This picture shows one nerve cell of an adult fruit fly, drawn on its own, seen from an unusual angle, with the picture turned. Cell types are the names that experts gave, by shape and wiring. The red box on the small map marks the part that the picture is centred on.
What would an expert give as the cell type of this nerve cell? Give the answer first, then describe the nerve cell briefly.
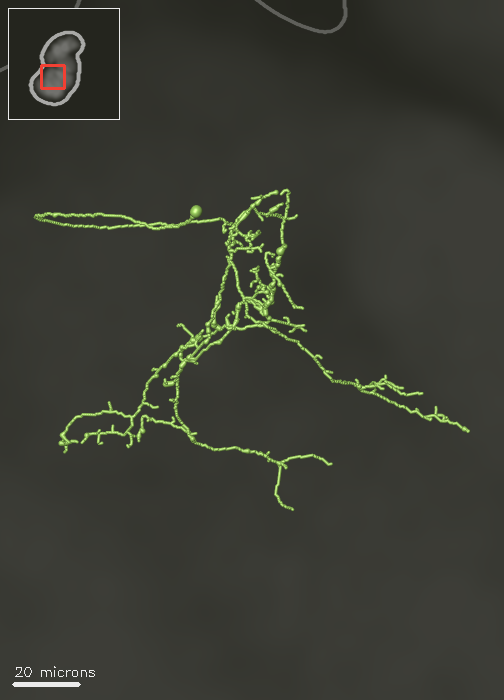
Its cell type is AMMC003. This is a central-brain intrinsic neuron. By the scale bar it is about 140 microns wide in this view. Dozens of branch ends can be seen.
